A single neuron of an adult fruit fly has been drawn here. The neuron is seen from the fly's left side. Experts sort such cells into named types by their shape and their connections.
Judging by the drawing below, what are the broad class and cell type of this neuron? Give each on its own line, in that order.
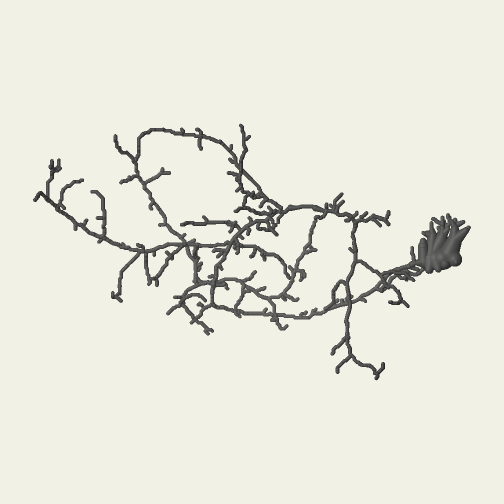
motor neuron of the nerve cord
Ti extensor MN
